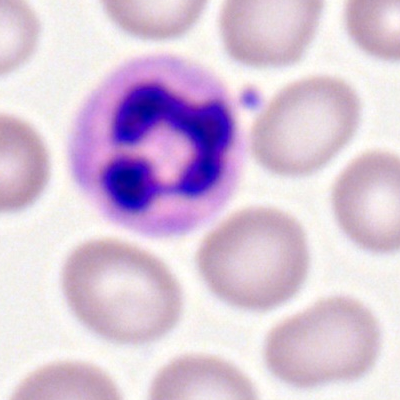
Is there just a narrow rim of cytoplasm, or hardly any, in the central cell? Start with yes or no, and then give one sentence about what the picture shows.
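No. The cytoplasm is plentiful and pale pinkish-lilac.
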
